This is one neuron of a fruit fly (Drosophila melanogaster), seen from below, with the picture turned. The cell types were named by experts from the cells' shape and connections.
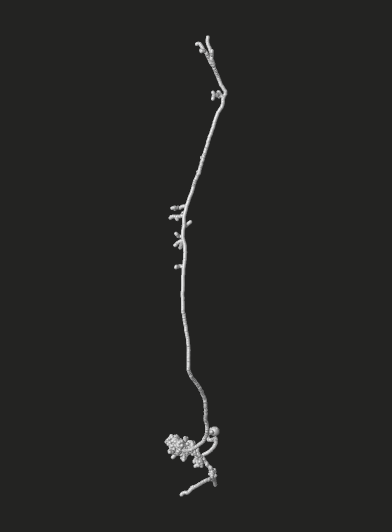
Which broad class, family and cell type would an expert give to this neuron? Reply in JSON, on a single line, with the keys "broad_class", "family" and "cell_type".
{"broad_class": "descending neuron", "family": "DNp", "cell_type": "DNp15"}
